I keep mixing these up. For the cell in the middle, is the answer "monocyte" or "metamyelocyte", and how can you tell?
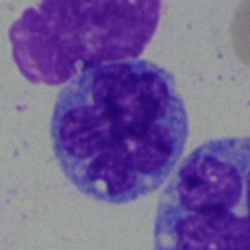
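This is a monocyte. Its outline is round; the nucleus fills most of the cell and its chromatin stains dark purple. A small round clear vacuole lies in the cytoplasm at the lower left of the nucleus.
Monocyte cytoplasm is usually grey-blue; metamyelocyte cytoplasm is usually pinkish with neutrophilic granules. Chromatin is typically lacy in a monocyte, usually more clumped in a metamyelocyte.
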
